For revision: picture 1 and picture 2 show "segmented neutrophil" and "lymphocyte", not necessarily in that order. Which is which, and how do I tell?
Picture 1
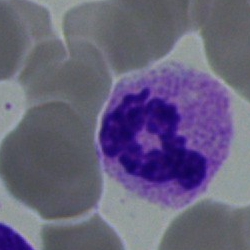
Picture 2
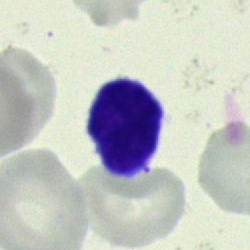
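The segmented neutrophil is in picture 1, and the lymphocyte is in picture 2. In picture 1 the cell outline is roughly round, and the nucleus forms a nearly closed ring around a pale central space, with a bumpy, knobbly outline. In picture 2 the nucleus takes up almost the entire cell, and no distinct rim of cytoplasm can be made out around it. No granules are seen in the cell of picture 2. Some features are shared by both cells: the chromatin is dense and dark purple, no nucleoli are visible, and no vacuoles appear.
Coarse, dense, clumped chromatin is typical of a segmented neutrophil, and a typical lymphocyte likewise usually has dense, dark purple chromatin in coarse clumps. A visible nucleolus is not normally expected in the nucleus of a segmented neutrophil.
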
